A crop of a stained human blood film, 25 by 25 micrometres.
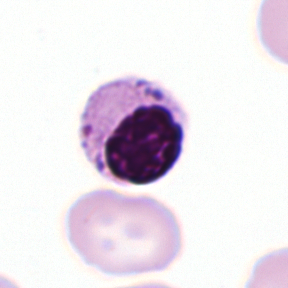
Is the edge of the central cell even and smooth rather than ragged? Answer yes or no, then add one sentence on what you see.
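Yes. The cell outline is round and smooth.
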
